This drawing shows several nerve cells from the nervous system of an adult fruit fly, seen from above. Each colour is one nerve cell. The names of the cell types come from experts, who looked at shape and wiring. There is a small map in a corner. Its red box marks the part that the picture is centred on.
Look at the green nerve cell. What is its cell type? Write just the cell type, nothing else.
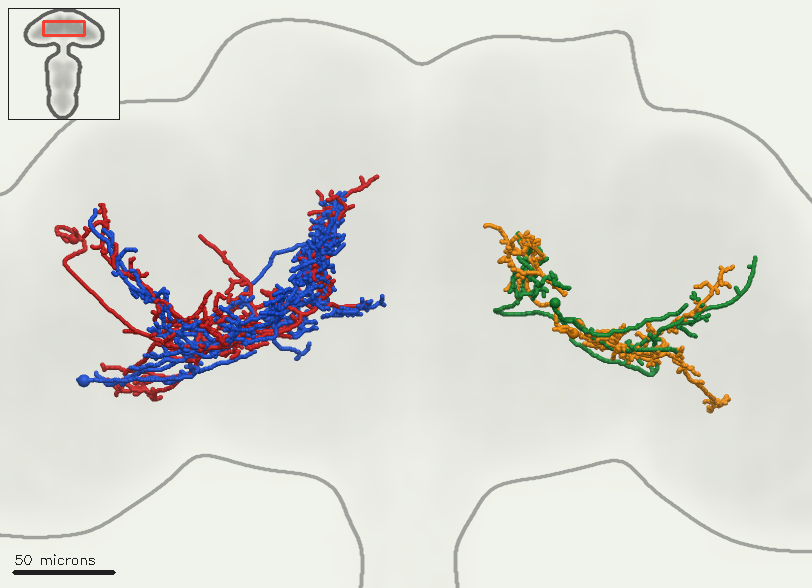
SMP430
